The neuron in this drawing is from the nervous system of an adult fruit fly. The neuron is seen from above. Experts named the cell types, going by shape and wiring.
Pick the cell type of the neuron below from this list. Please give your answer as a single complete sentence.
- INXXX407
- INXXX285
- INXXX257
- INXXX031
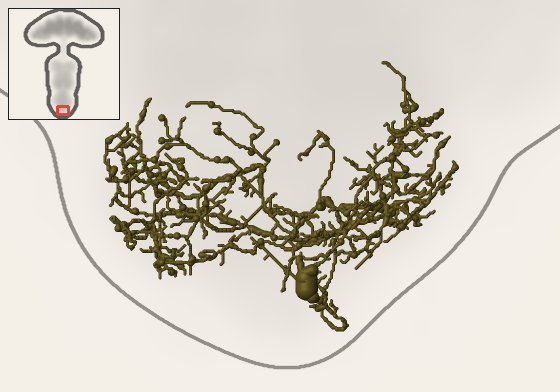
The cell type that this neuron has is INXXX285.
